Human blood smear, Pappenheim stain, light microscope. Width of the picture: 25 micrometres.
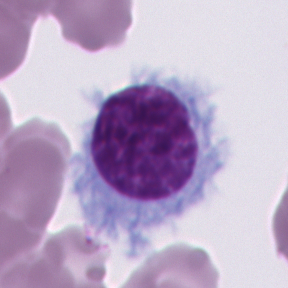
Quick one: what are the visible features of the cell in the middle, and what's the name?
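Fine hair-like projections fringe the cytoplasm around the entire cell. Cytoplasm pale blue, no vacuoles. Nucleus without distinct nucleoli. Hairy cell.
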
